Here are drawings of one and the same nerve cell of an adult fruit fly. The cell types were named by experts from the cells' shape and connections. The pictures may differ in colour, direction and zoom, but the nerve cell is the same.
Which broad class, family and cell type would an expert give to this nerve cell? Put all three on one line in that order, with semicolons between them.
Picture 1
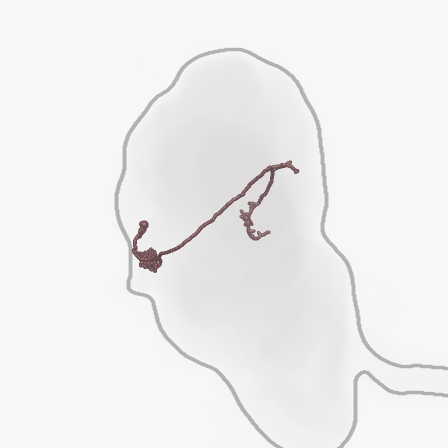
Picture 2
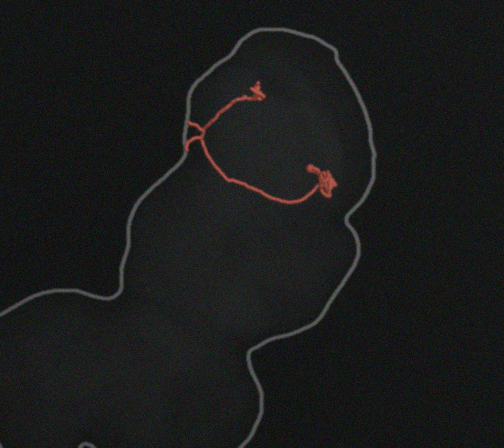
central-brain intrinsic neuron; hemilineage ALad1; DC3_adPN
